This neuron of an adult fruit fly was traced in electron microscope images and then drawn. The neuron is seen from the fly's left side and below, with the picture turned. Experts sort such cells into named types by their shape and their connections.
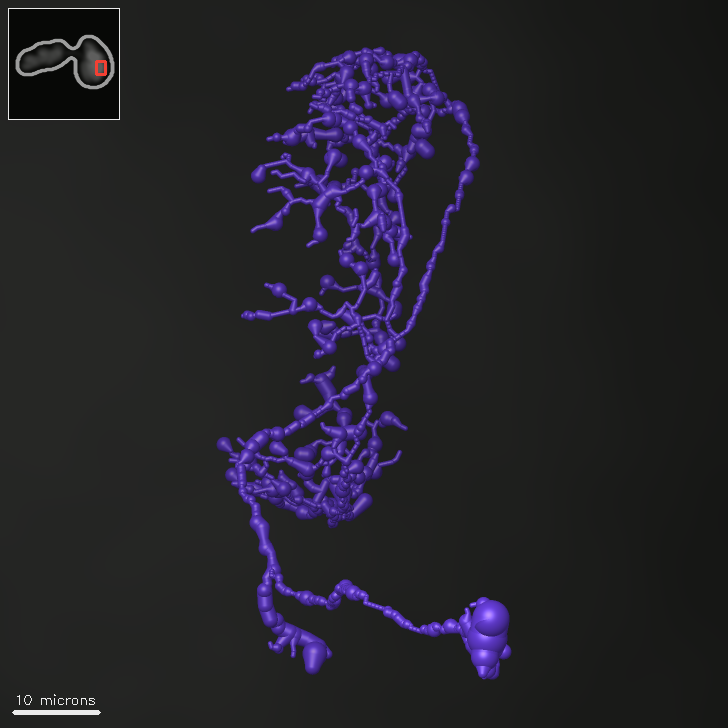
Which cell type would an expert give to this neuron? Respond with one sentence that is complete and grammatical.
This neuron is an instance of the cell type ER4d.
